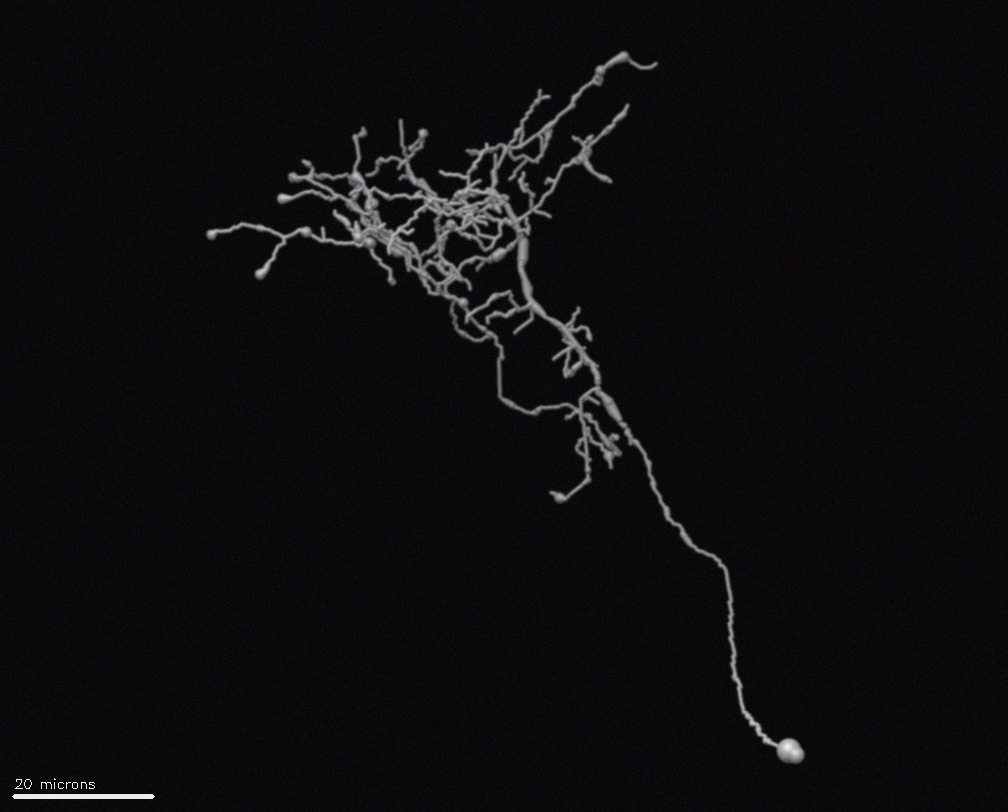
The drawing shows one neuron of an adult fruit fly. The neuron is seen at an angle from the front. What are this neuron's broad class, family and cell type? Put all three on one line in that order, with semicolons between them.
central-brain intrinsic neuron; hemilineage EBa1; CB2357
